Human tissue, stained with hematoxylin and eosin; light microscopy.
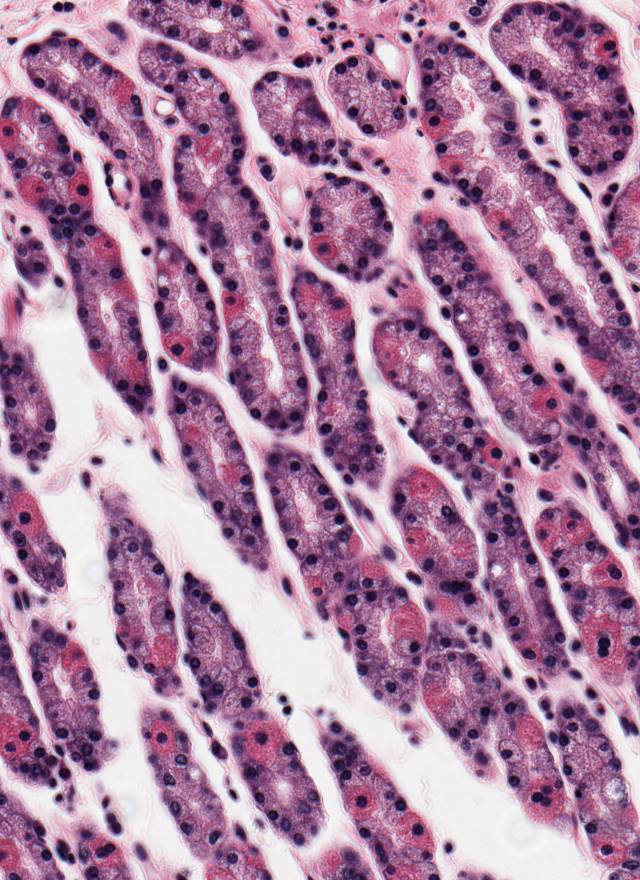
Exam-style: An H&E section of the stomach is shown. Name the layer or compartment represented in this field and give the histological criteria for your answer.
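The field shows fundic glands. Most lining cells are chief cells, with purple, finely granular cytoplasm and dark round nuclei at their bases, and large rounded parietal cells with bright pink cytoplasm and a central round nucleus are scattered among them throughout the glands.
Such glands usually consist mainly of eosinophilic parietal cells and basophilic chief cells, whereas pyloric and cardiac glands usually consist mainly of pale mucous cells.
Each gland has a single layer of cuboidal to low columnar cells around a narrow central lumen, a slit much narrower than the lining cells are thick.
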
